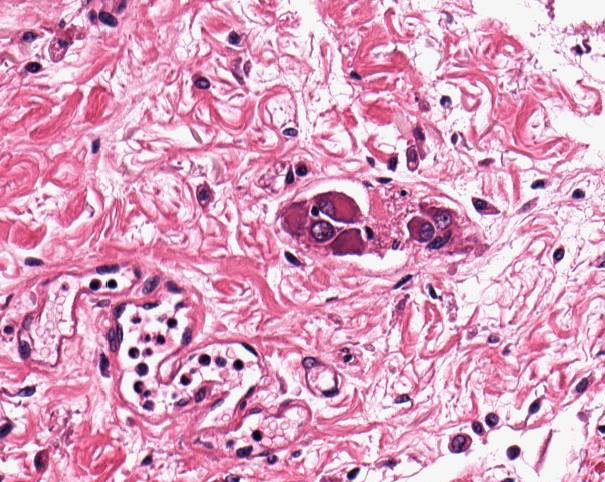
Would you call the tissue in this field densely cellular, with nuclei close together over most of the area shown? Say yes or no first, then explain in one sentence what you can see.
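No. Small dark spindle-to-oval nuclei lie scattered sparsely through the collagen.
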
